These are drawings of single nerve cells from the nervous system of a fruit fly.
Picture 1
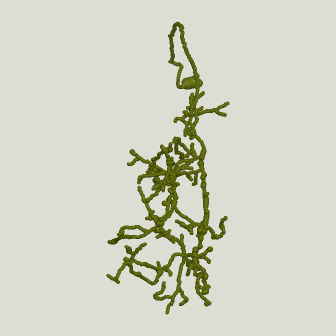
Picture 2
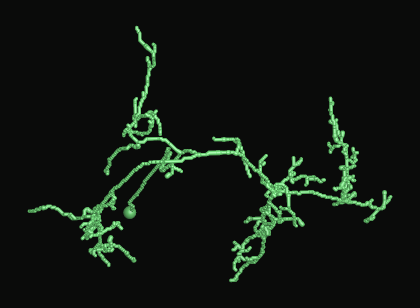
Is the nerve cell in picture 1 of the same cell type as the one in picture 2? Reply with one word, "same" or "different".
different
